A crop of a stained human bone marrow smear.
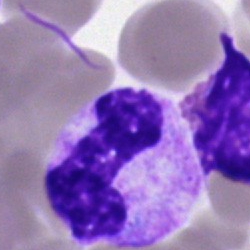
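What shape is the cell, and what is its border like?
Roughly round, with a smooth border.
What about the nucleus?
It forms a thick curved band along the cell's left side. Its chromatin is dark purple and coarsely clumped, and no nucleoli show.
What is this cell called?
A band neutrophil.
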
